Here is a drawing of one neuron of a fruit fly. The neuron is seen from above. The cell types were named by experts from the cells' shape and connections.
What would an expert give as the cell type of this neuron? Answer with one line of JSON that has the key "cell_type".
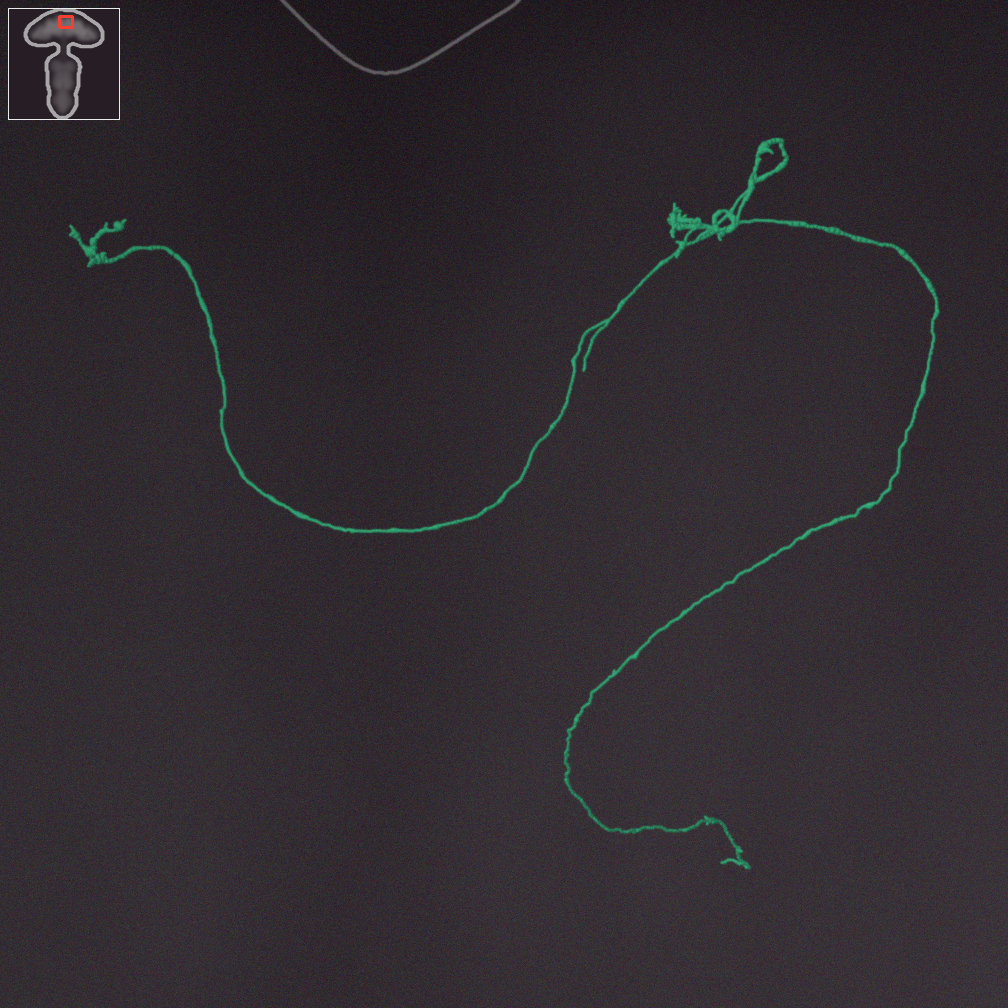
{"cell_type": "ORN_VM7v"}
